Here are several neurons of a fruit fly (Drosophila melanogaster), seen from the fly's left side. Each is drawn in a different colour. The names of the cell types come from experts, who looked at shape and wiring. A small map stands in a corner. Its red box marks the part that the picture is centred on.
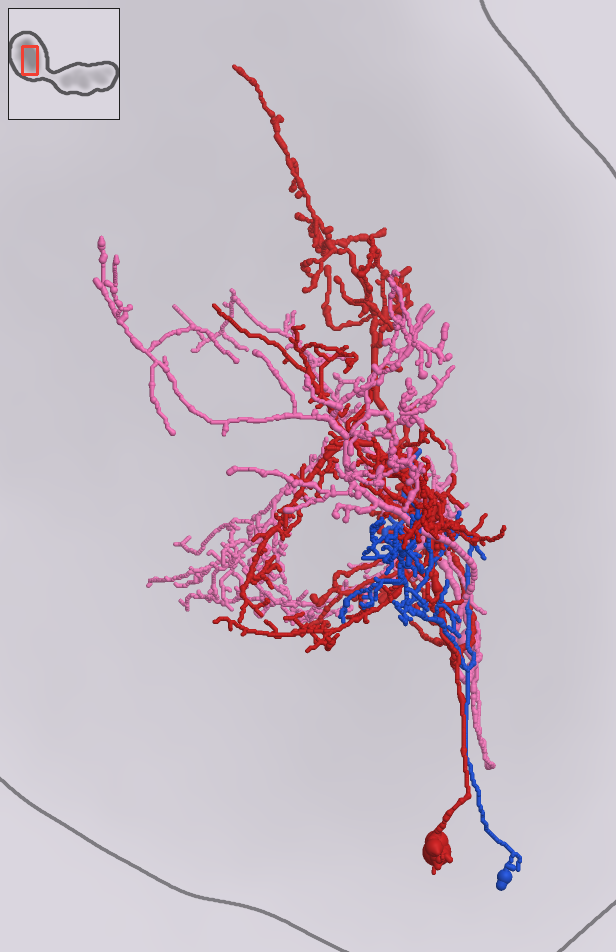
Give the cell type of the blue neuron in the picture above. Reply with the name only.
CB1786_a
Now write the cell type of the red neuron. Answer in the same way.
CB0530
